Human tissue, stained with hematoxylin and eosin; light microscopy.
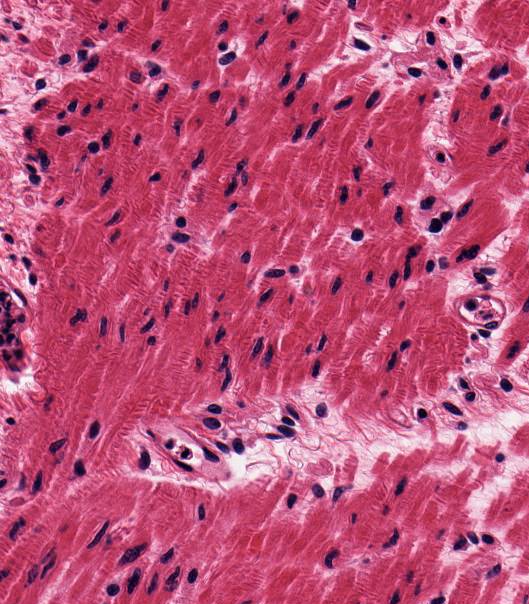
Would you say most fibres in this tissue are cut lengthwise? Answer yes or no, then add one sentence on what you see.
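Yes. The field is filled almost entirely by bundles of muscle fibres cut along their length.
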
